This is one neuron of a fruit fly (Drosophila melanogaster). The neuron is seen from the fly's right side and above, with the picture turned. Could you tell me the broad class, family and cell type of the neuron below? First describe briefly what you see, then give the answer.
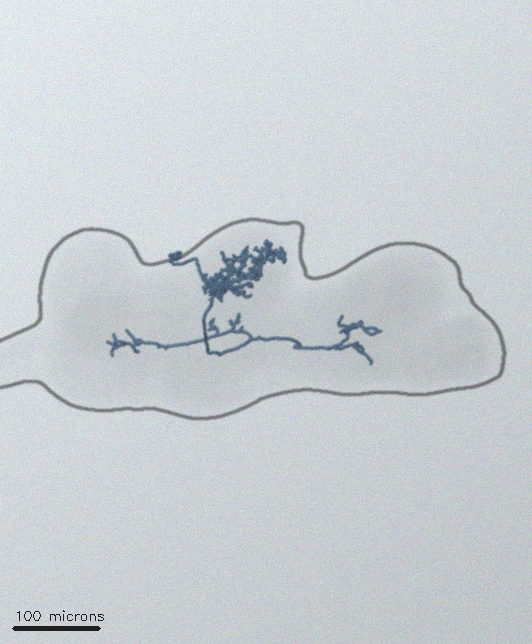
From left to right in the picture it spans about 350 microns. As drawn here it is wider than it is tall. Its broad class is nerve-cord intrinsic neuron. The family is hemilineage 07B. It is of cell type IN07B028.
